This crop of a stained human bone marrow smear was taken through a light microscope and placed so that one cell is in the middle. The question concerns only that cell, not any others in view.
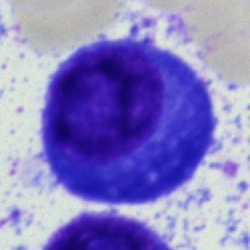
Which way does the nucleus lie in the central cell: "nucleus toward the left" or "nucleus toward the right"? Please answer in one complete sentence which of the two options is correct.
Its nucleus is located toward the left side of the cell.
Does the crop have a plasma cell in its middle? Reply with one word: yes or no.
yes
